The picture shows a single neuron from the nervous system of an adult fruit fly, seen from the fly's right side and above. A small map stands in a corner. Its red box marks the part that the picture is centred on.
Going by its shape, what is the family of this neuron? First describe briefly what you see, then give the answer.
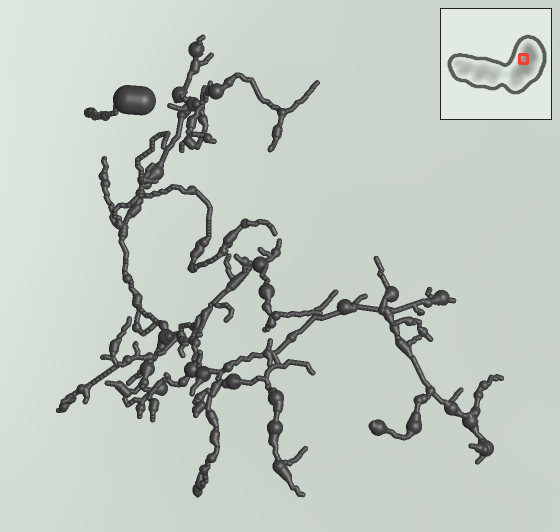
The cell body can be seen at the upper left of the picture. The picture shows dozens of branch ends. This is a central-brain intrinsic neuron. Its family is hemilineage LHd2.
